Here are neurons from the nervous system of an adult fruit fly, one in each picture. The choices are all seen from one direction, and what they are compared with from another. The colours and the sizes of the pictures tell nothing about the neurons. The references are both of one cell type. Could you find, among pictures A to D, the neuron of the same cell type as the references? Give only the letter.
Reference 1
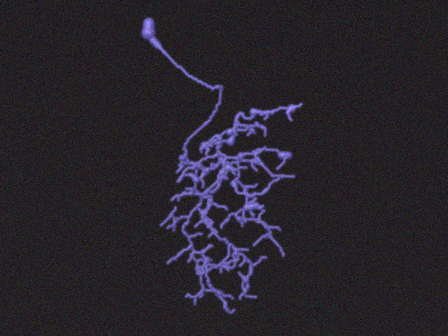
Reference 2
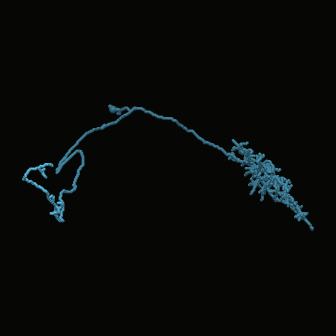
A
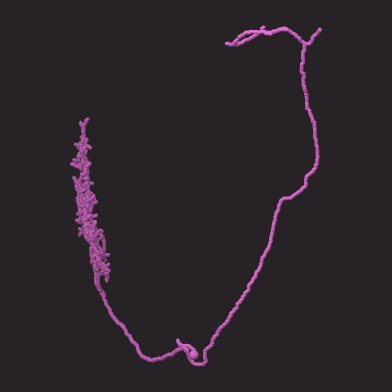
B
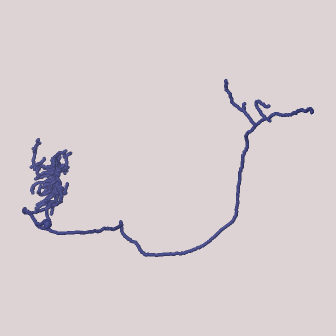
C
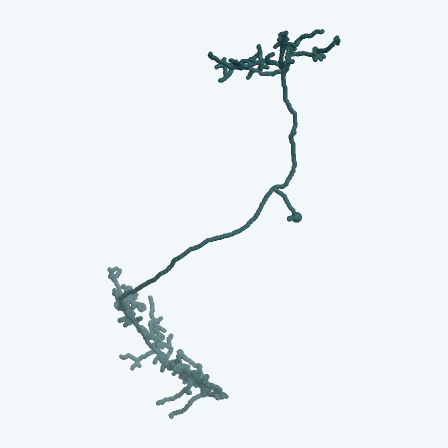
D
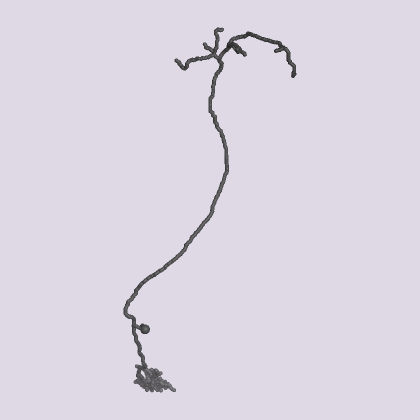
A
